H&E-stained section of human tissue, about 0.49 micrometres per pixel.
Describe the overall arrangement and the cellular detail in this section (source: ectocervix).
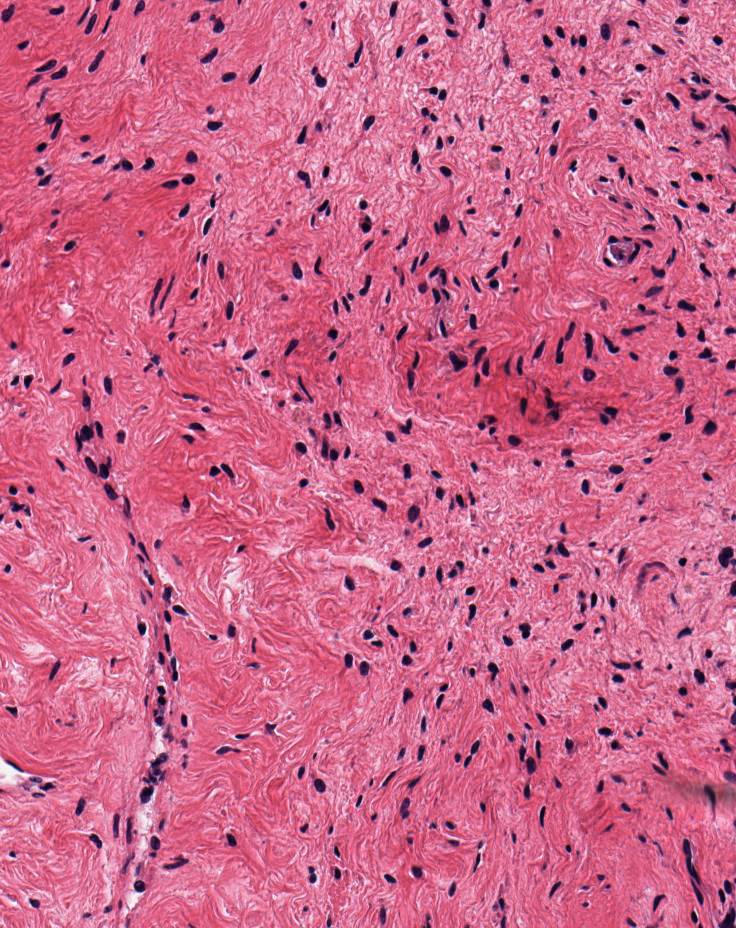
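Wavy collagen fibres run in interlacing, swirling bundles in many directions. Small, dark, oval to spindle-shaped nuclei are scattered evenly through the collagen and are fairly uniform in size and shape across the field. Cytoplasm and cell borders are not distinct, so the nuclei appear to lie directly within the collagen.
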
